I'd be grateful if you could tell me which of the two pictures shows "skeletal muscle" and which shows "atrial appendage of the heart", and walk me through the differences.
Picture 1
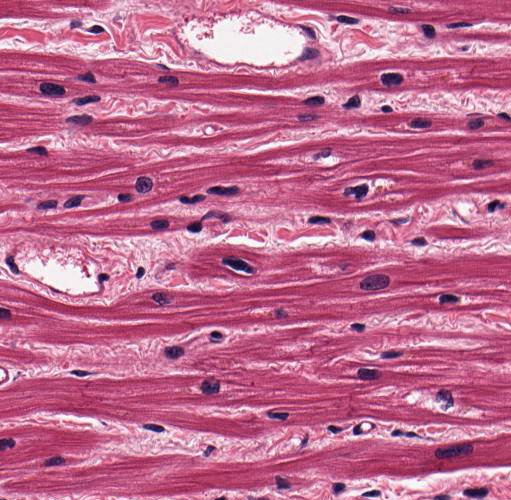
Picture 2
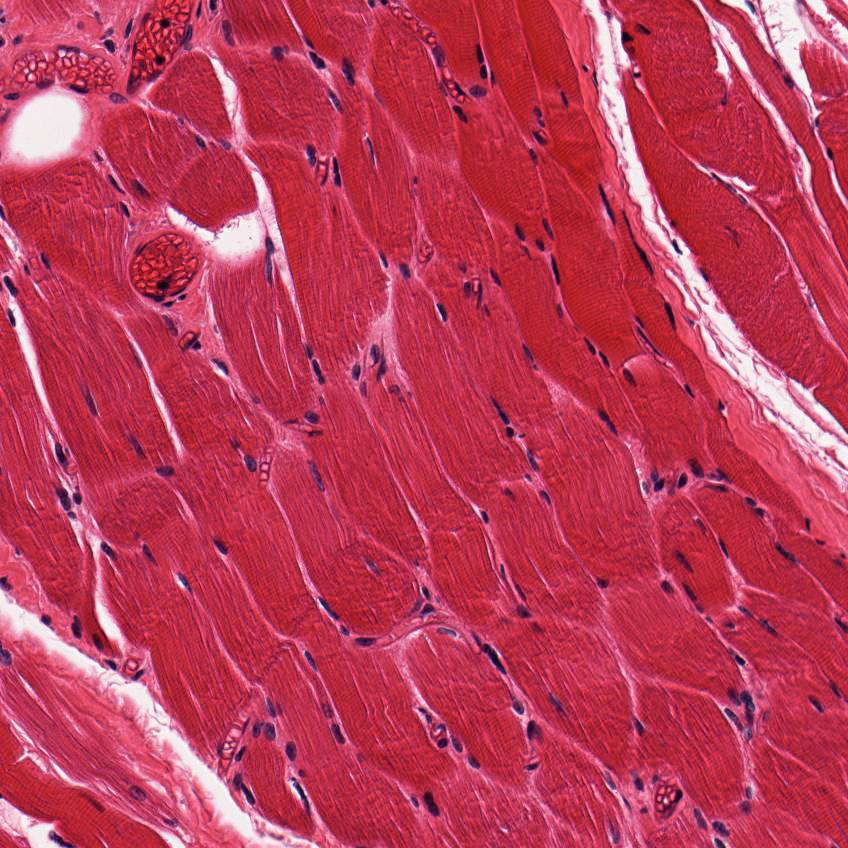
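So: picture 1 is the atrial appendage of the heart, and picture 2 is skeletal muscle. In picture 1, long fibres with strongly eosinophilic, deep pink cytoplasm run roughly horizontally, some branching and merging with neighbours.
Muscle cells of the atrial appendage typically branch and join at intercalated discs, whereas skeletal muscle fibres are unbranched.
Then picture 2: fibres cut lengthwise run obliquely from upper left to lower right, finely cross-striated, their cytoplasm a deep, even red. Their dark, elongated nuclei lie at the fibre edges.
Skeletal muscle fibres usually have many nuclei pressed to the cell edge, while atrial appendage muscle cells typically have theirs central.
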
